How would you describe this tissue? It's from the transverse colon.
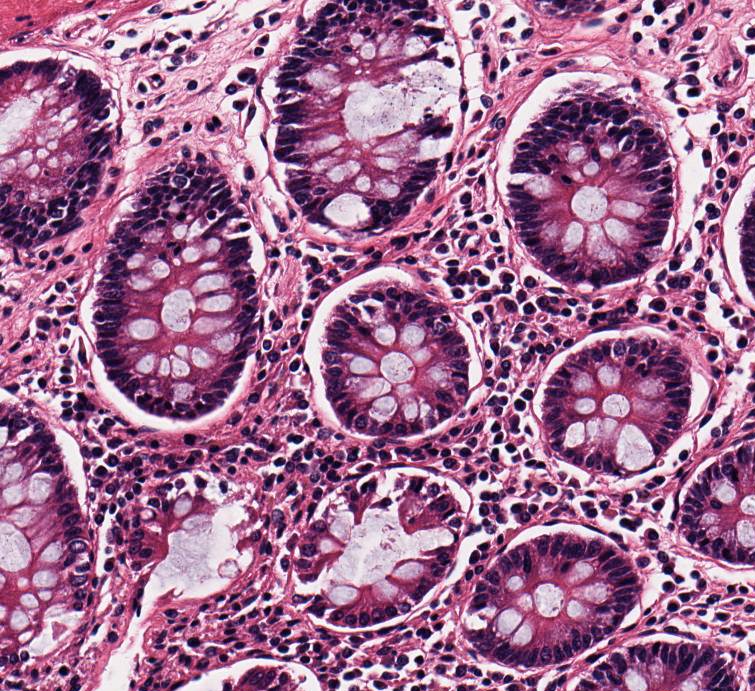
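Glands cut across fill the field as separate round to oval profiles, set fairly evenly in a cellular stroma. A single layer of tall columnar cells lines each gland; their dark, elongated nuclei sit toward the gland's outer edge. Between the mucin vacuoles, the cytoplasm of these lining cells stains pink to purplish. The stroma between the glands is crowded with small cells bearing round, dark-staining nuclei.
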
